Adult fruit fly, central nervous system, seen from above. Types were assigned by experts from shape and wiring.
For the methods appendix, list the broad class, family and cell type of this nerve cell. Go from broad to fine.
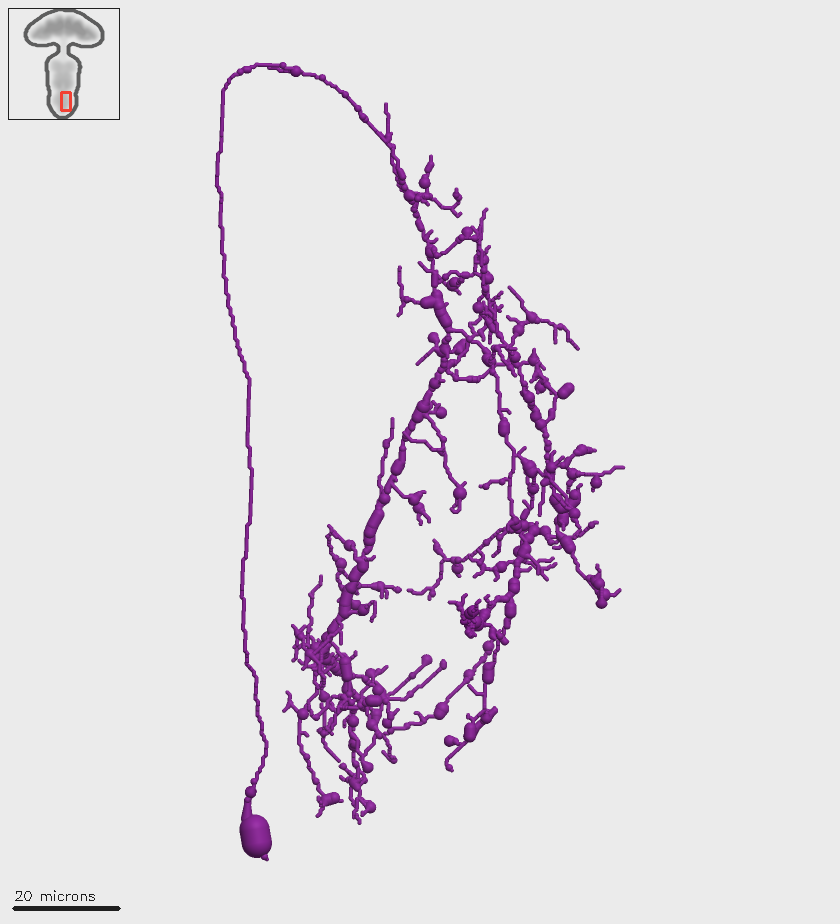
nerve-cord intrinsic neuron; hemilineage 12B; IN12B025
